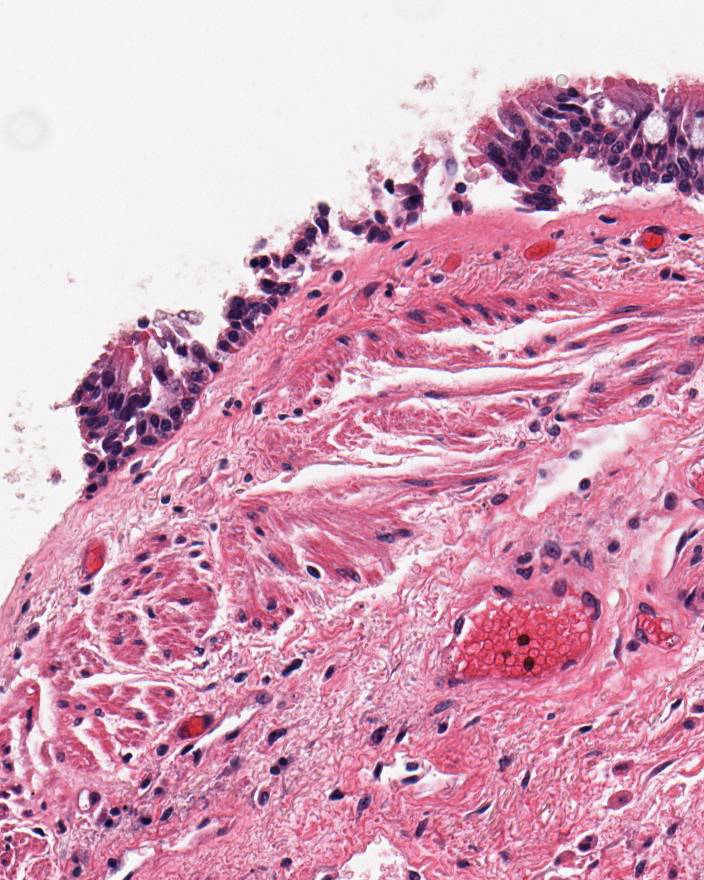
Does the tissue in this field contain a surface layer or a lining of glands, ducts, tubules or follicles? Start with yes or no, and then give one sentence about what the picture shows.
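Yes. The epithelium is several cells thick, with crowded, dark-staining nuclei.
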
